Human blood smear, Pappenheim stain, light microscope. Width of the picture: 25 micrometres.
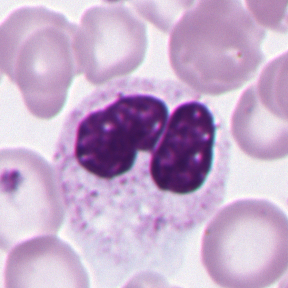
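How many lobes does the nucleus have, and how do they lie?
Two, lying side by side.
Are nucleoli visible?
No, neither lobe shows any.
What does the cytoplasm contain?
Fine, scattered pinkish-violet granules.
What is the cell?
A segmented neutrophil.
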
